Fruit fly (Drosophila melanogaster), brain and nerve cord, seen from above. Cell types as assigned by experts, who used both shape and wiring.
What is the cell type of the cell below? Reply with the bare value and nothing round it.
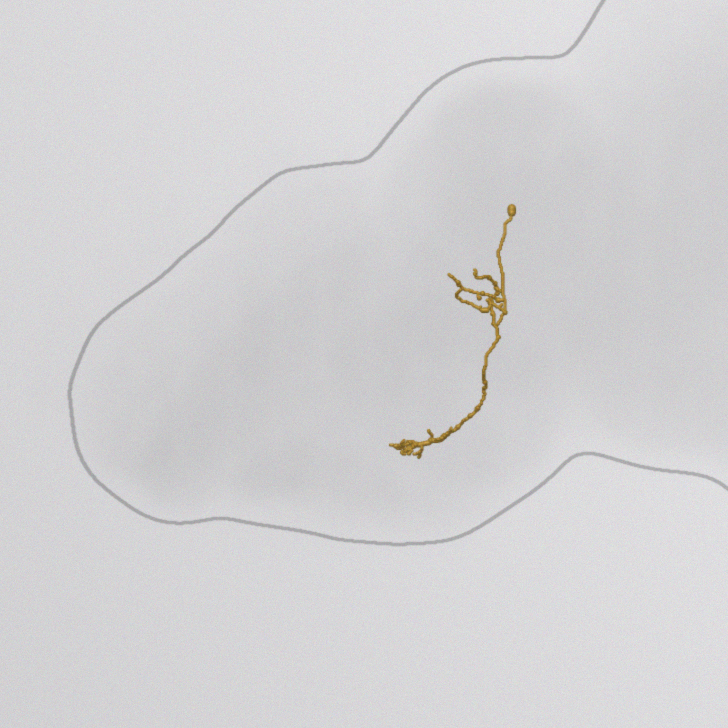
LC12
